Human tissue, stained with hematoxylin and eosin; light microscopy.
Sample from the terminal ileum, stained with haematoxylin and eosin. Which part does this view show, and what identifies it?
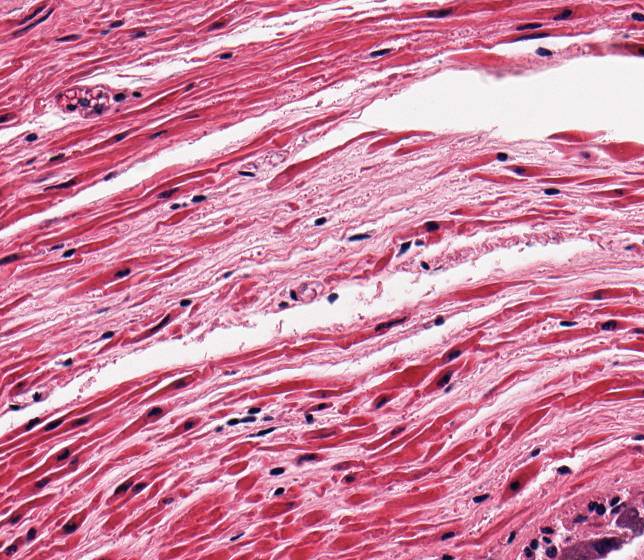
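Here we have smooth muscle. Follow the long parallel fibres running diagonally from lower left to upper right: the cytoplasm is deep pink-red, and the dark, elongated nuclei lie along the fibres.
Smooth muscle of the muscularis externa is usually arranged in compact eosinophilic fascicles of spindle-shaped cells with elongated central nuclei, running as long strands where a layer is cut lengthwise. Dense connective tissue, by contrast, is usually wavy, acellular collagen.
Through the middle, between the denser bundles, runs a paler band of loose, wavy fibrillar tissue.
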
